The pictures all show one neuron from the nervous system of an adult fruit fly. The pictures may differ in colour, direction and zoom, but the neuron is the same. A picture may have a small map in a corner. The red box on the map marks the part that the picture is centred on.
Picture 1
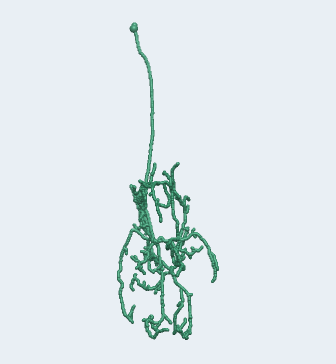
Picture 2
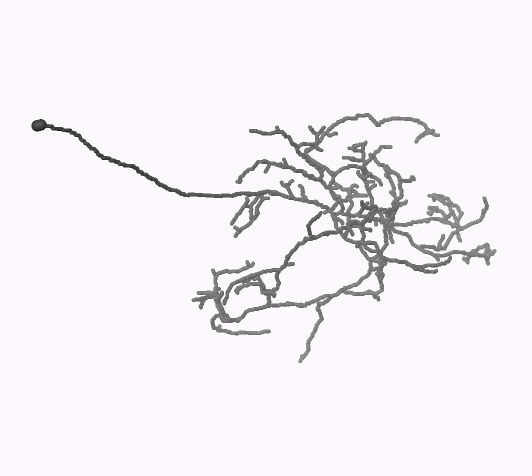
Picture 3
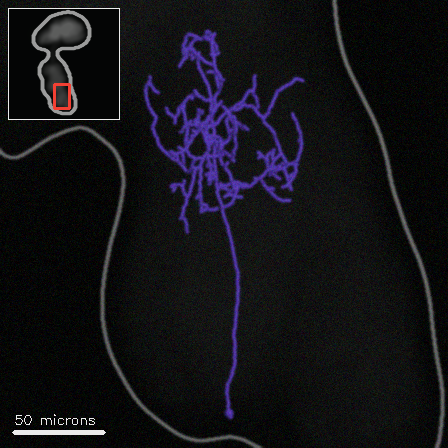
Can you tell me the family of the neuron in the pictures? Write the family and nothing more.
hemilineage 05B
